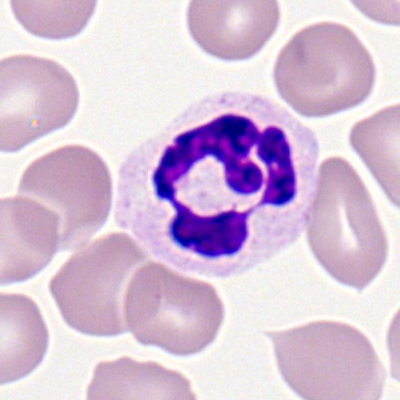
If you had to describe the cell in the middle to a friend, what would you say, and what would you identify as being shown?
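Outline first: roughly round, with a smooth edge. Next, the nucleus forms a thick curved band wrapped around a pale central patch of cytoplasm, with knobby bulges along its length and the largest bulge at the bottom. Then the cytoplasm: plentiful and pale pink-lilac. This is a segmented neutrophil.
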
